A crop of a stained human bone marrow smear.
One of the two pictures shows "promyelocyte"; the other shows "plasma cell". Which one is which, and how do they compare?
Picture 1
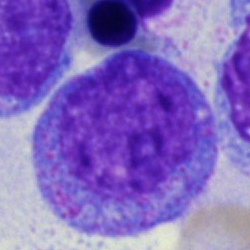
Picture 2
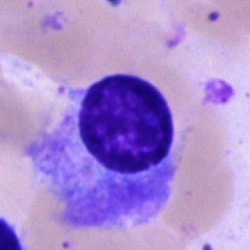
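Picture 1 shows a promyelocyte; picture 2 shows a plasma cell. The promyelocyte has a roughly round, smooth outline. Its chromatin is finely stippled rather than gathered into dark blocks.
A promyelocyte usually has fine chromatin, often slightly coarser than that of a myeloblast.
The plasma cell's chromatin, by contrast, is dark purple and coarsely clumped.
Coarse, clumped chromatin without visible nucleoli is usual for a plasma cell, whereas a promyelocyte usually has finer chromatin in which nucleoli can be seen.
In the plasma cell the nucleus lies off-centre toward the upper right, and most of the pale lavender-blue cytoplasm lies below and to the left of it.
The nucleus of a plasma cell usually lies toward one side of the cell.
The outer edge of the plasma cell's cytoplasm is irregular and ragged, unlike the smooth outline of the promyelocyte. A small, very dark round body lies just above the top edge of the promyelocyte.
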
